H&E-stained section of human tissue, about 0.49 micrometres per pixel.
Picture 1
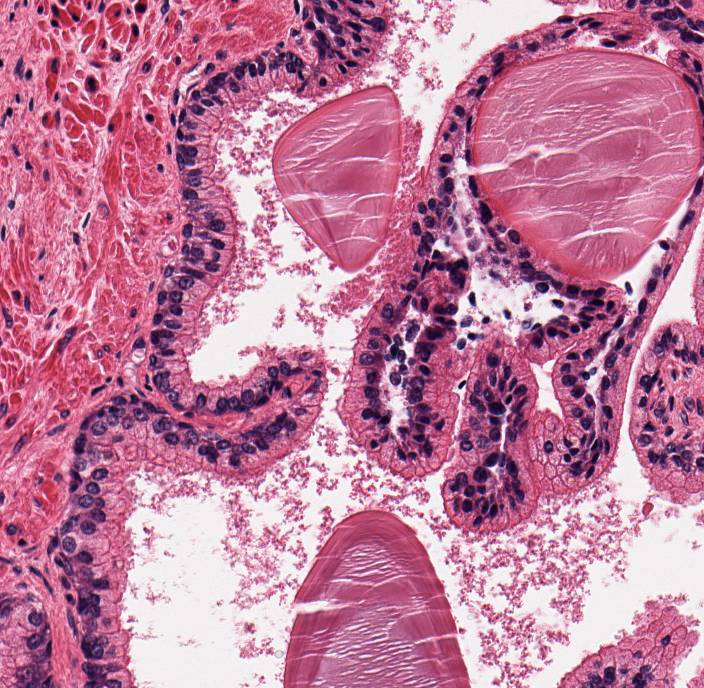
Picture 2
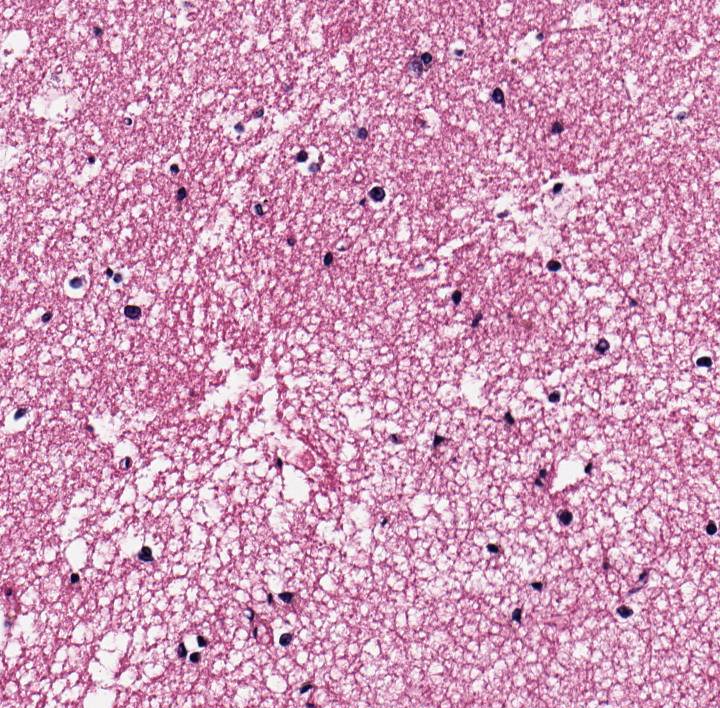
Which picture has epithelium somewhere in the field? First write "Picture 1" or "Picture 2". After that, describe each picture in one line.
Picture 1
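In picture 1: The epithelium is thrown into papillary infoldings that project into the lumen, chiefly in the right half of the field.
In picture 2: The whole field is a pink, finely fibrillary matrix with no epithelium or glands.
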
